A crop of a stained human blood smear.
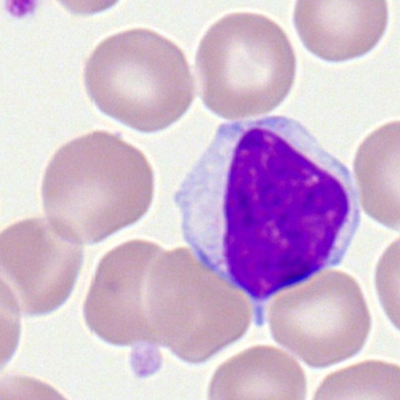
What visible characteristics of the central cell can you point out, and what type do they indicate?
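The nucleus lies toward the right side of the cell. On the left side of the nucleus, the cytoplasm forms a broad crescent. This cytoplasm is pale blue, deepening to a stronger blue at the cell edge. A short, thin tail projects from the bottom of the cell. It is a lymphocyte.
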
